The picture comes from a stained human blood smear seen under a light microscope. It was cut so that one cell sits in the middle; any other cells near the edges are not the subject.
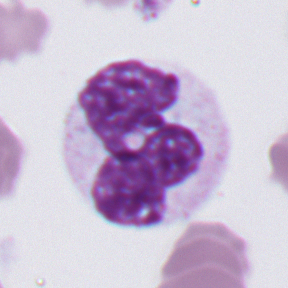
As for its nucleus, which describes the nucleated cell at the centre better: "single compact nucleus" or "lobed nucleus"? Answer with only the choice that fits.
Lobed nucleus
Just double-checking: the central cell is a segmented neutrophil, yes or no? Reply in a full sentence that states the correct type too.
Yes, the crop's central cell is a segmented neutrophil.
